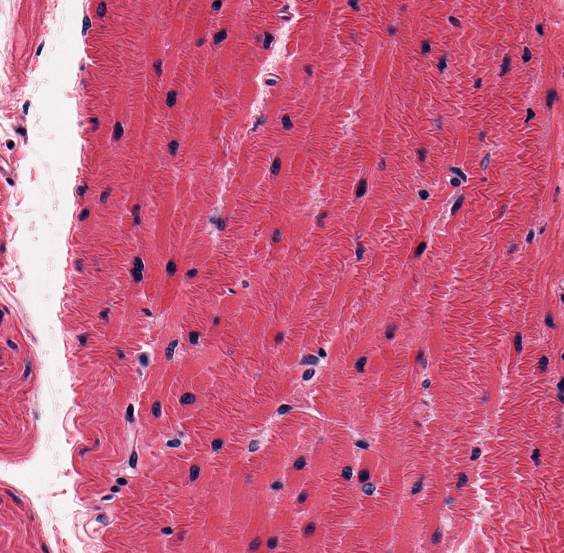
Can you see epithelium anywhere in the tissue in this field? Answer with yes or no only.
No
